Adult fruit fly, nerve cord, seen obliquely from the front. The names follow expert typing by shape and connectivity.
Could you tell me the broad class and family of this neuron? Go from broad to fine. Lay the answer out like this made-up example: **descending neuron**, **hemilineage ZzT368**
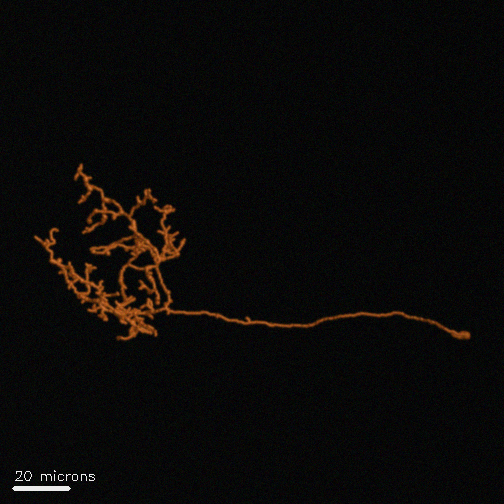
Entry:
**nerve-cord intrinsic neuron**, **hemilineage 13B**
